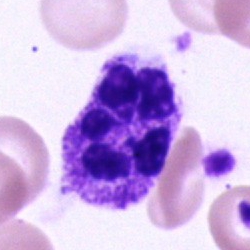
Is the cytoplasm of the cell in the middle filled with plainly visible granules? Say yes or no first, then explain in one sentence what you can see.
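Yes. The cytoplasm is packed with purple granules.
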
